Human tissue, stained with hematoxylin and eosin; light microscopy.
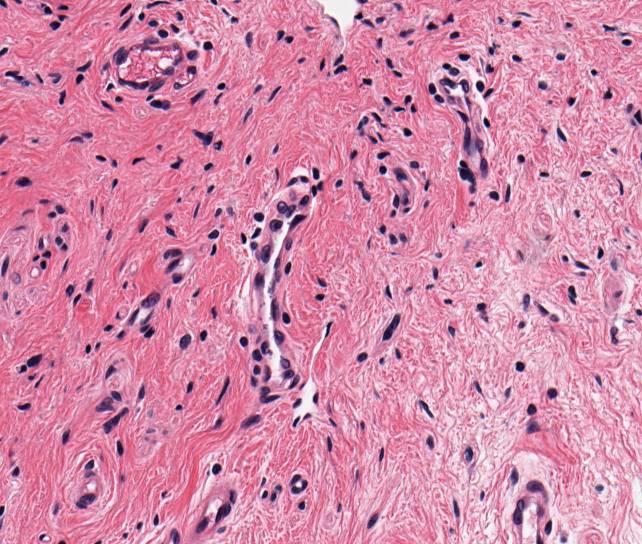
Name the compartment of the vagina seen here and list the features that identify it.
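You're looking at dense connective tissue. The field is fibrous connective tissue throughout, with no epithelium anywhere. Its pink collagen bundles are wavy and run in many different directions. Notice how sparse and widely spaced the cells are, and that most of them have small, dark, spindle-shaped nuclei.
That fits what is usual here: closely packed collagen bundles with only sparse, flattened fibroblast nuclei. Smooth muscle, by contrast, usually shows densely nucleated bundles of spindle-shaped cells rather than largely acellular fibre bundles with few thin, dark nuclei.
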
